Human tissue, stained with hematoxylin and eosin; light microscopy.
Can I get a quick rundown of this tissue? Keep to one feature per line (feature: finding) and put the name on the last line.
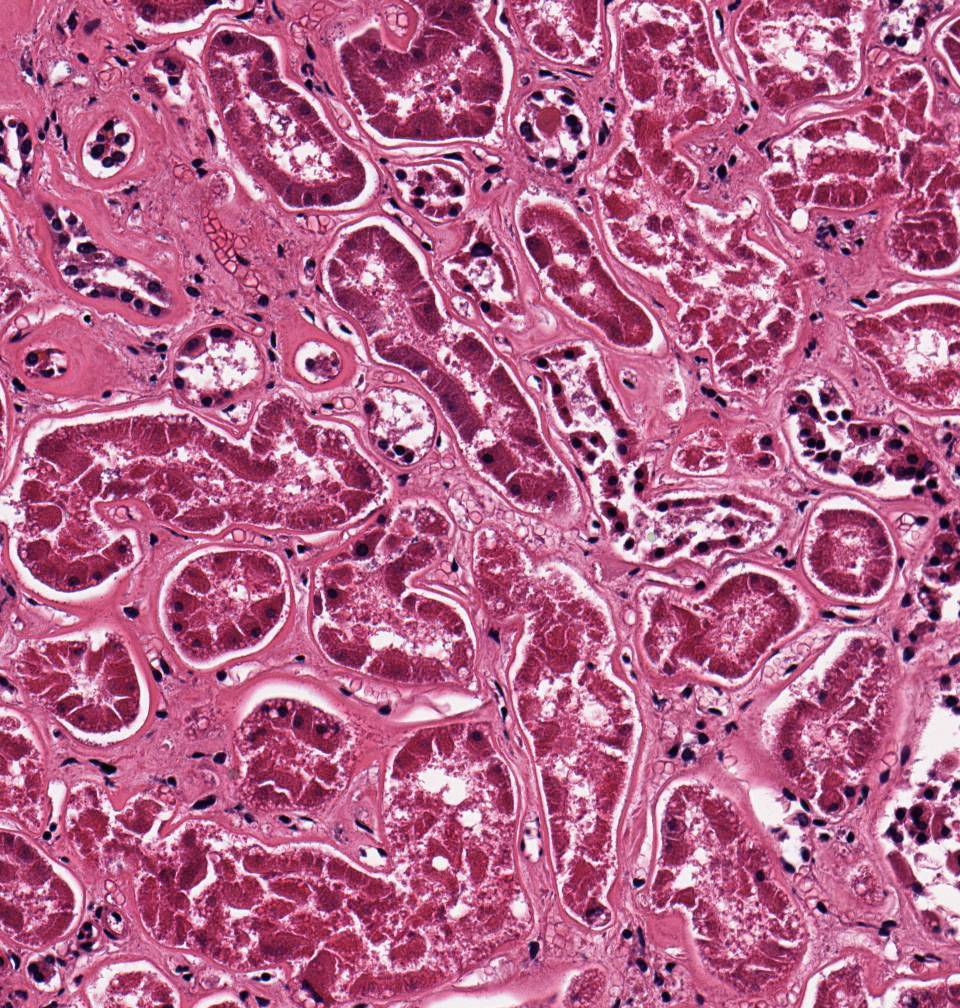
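Arrangement: closely packed tubules filling field
Tubules: varied size and shape, cut in different planes
Cytoplasm: abundant, deeply eosinophilic, granular in most tubules
Lumina: irregular in larger tubules, pale debris inside
Apical cytoplasm: frayed, vacuolated
Smaller round tubules: paler cytoplasm, crowded dark nuclei
Tissue: renal cortex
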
